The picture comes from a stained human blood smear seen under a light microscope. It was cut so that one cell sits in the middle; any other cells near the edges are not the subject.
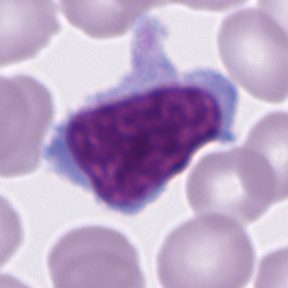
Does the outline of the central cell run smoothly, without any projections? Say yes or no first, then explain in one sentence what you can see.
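No. The cell outline is irregular, with a ragged, frayed cytoplasmic edge.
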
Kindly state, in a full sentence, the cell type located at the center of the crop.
Centred in the crop is a typical lymphocyte.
